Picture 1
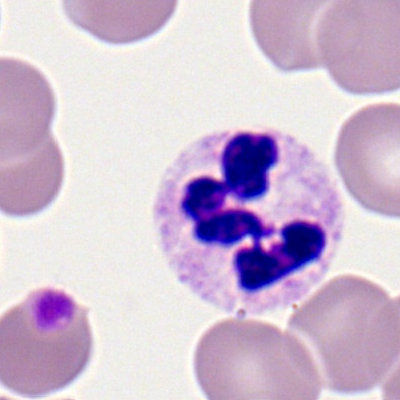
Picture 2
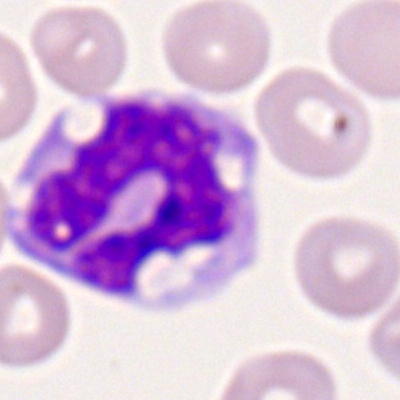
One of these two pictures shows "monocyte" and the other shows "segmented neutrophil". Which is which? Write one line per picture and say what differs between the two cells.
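In picture 1 we see a segmented neutrophil: Fine pinkish-lilac granules are scattered throughout the cytoplasm.
In picture 2 we see a monocyte: No distinct granules are visible in the cytoplasm.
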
